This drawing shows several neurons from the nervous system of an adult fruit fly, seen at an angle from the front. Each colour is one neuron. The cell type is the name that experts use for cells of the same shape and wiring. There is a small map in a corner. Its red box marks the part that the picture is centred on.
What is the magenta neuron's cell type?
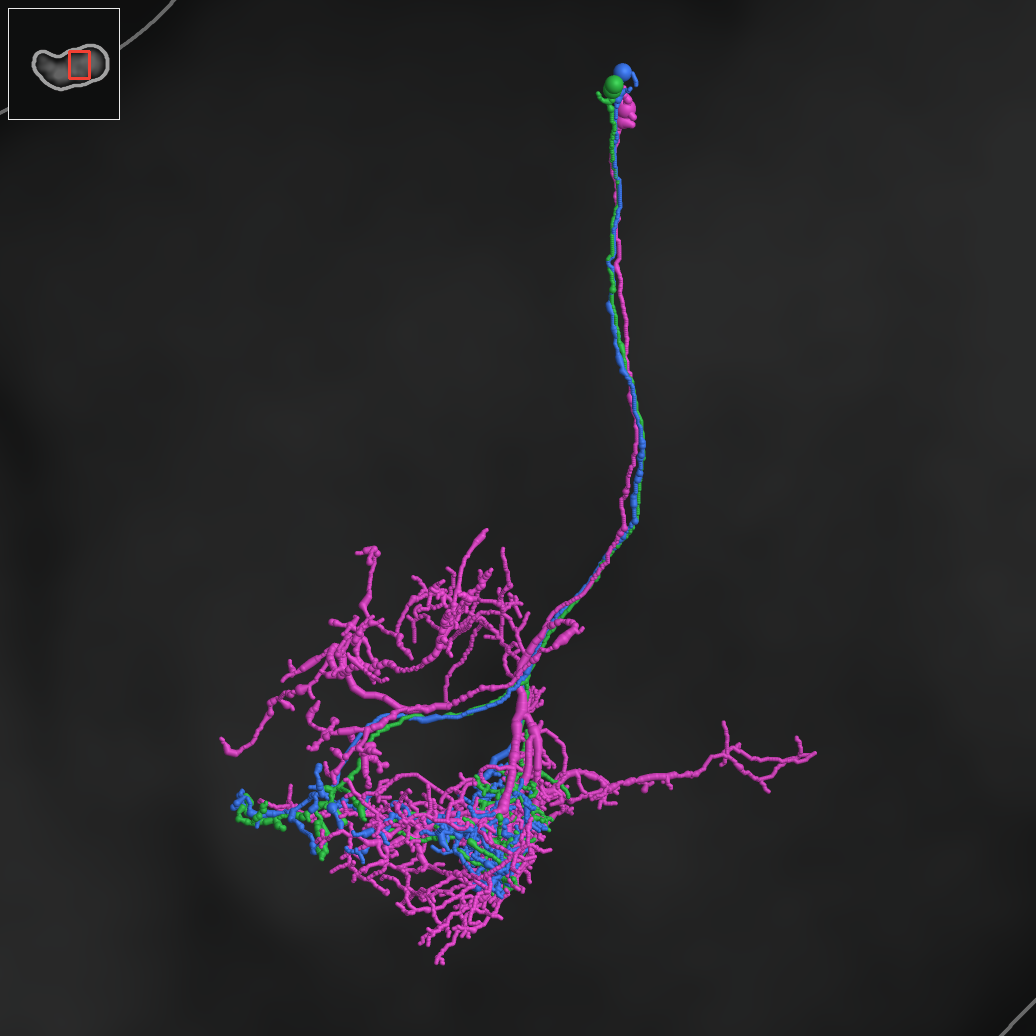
SAD076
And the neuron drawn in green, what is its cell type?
SAD079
